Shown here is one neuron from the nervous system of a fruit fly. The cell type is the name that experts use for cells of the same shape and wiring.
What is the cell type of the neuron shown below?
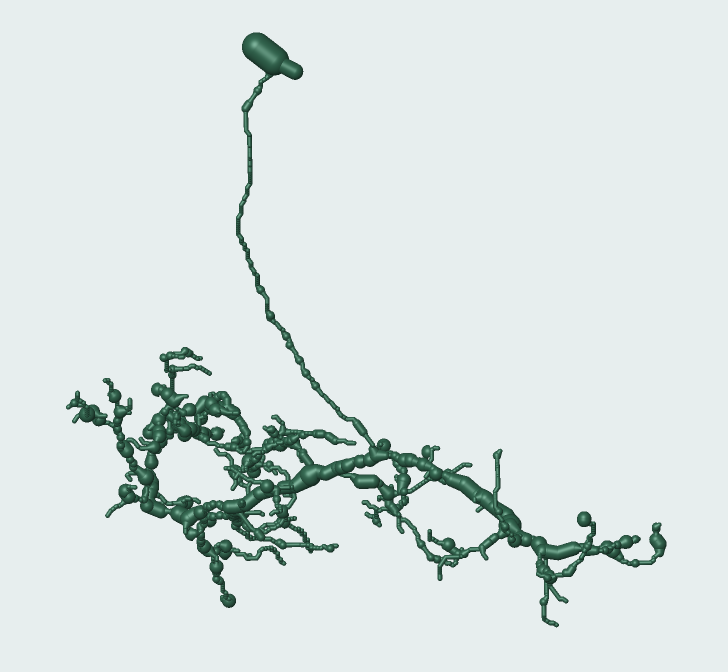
IN09A022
